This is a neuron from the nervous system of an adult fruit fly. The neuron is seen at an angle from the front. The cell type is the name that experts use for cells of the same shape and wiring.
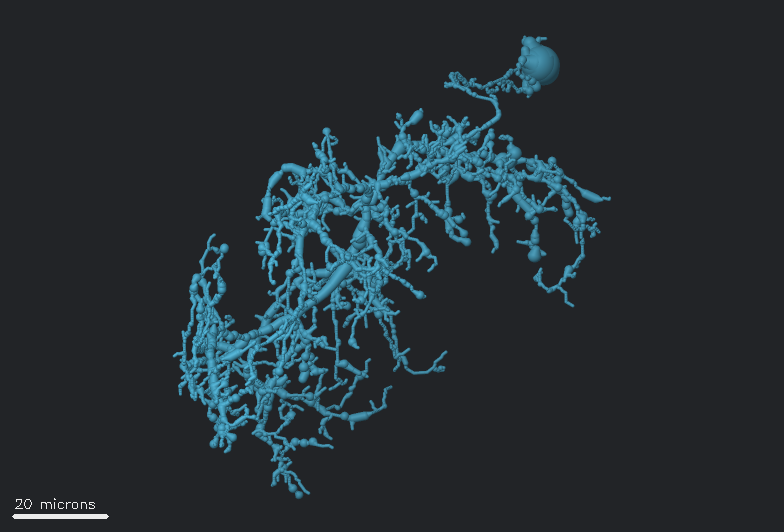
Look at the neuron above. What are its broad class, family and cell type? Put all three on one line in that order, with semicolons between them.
nerve-cord intrinsic neuron; hemilineage 19A; IN19A015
